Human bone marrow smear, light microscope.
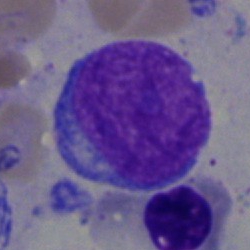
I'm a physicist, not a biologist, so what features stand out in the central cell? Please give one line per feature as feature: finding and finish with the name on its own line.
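Chromatin: look closely, it is finely granular and evenly spread, with no large dark clumps.
Nucleus: fills most of the cell, leaving a crescent of cytoplasm on the left.
Cytoplasm: a deep blue.
Pale zone: in the cytoplasm, against the nucleus at the lower left.
Cell: blast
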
